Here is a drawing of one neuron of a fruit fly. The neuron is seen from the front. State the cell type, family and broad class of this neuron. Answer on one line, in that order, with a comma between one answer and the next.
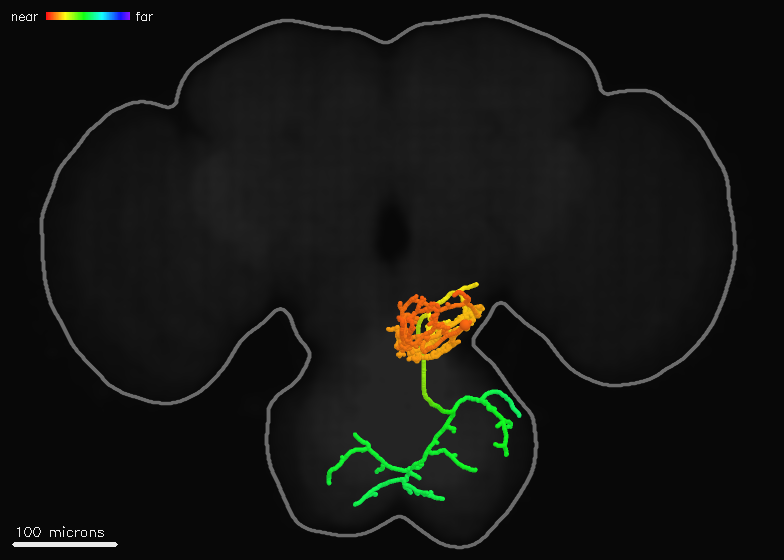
DNge001, hemilineage MX12, descending neuron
